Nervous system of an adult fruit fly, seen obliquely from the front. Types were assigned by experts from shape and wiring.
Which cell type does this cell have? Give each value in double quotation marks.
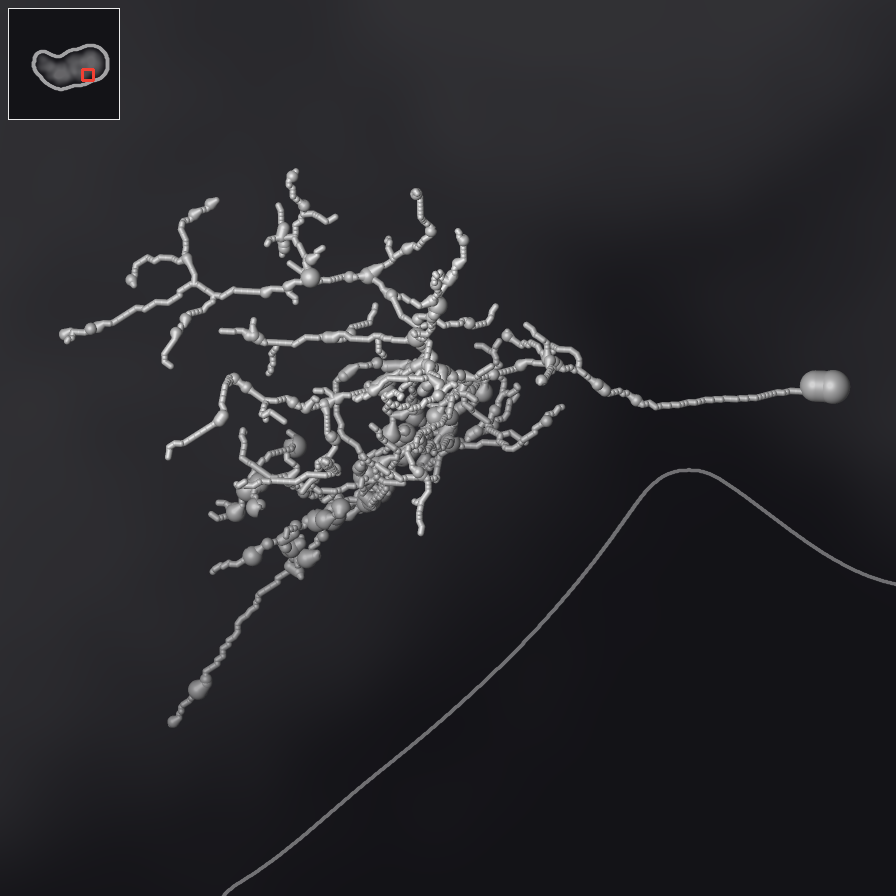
"GNG421"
